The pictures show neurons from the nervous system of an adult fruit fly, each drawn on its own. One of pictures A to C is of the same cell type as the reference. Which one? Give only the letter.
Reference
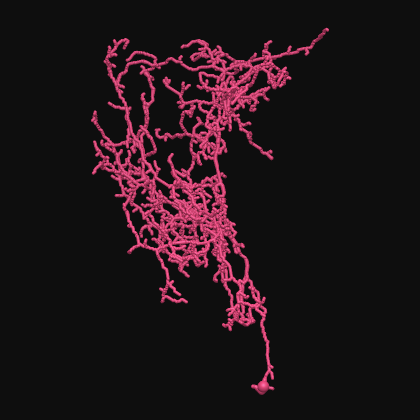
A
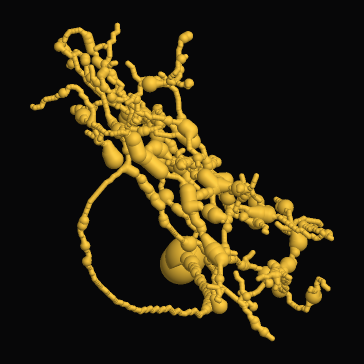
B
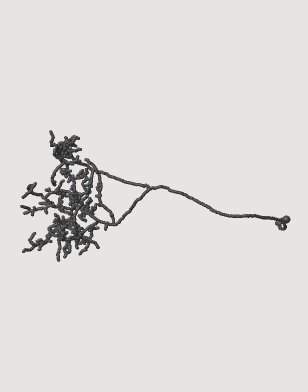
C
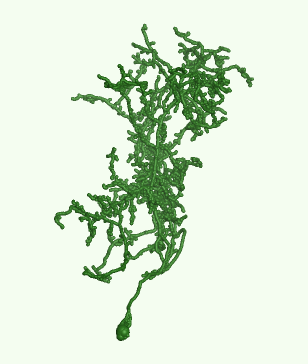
C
